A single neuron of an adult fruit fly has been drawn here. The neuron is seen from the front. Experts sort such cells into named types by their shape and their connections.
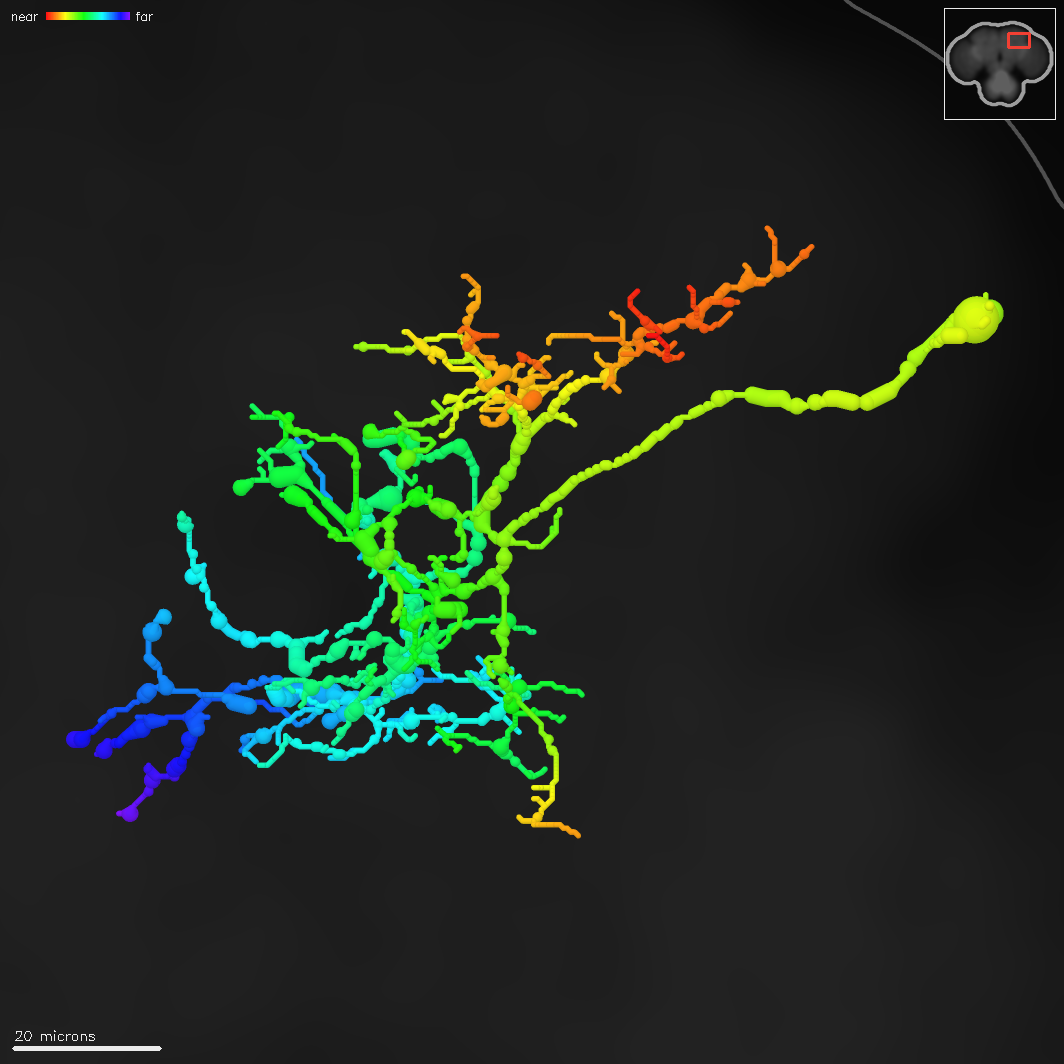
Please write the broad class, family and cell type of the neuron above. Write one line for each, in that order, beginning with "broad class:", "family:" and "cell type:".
broad class: central-brain intrinsic neuron
family: hemilineage SLPal1
cell type: PLP007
